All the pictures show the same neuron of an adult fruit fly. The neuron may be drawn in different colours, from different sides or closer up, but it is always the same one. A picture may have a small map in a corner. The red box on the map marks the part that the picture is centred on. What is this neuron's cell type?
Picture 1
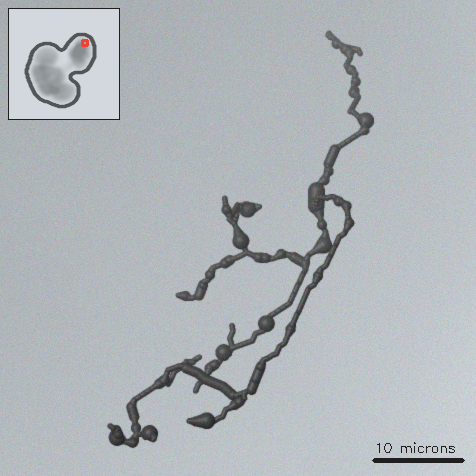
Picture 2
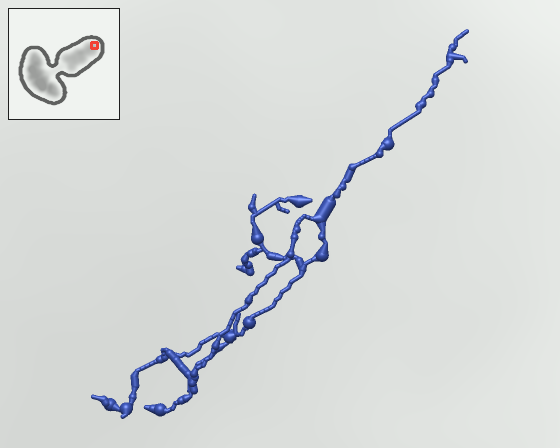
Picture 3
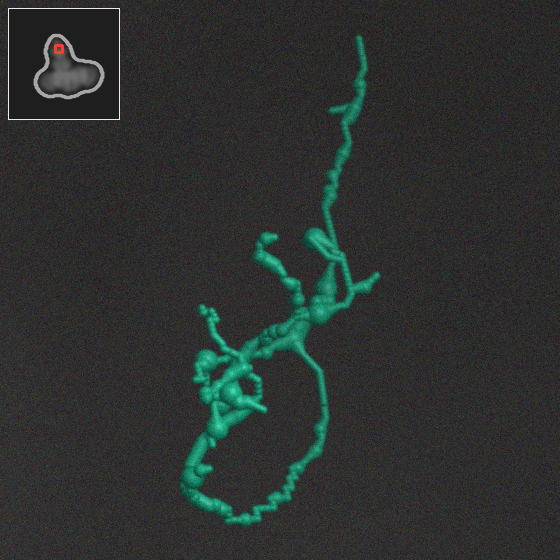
SNta25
